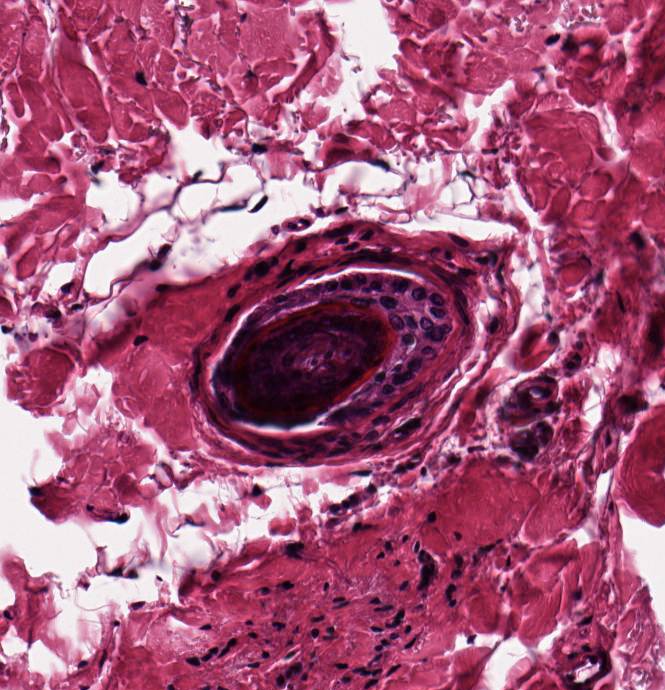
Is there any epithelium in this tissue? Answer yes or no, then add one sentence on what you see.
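Yes. Epithelial cells with round dark nuclei form several layers around the inner sheath.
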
